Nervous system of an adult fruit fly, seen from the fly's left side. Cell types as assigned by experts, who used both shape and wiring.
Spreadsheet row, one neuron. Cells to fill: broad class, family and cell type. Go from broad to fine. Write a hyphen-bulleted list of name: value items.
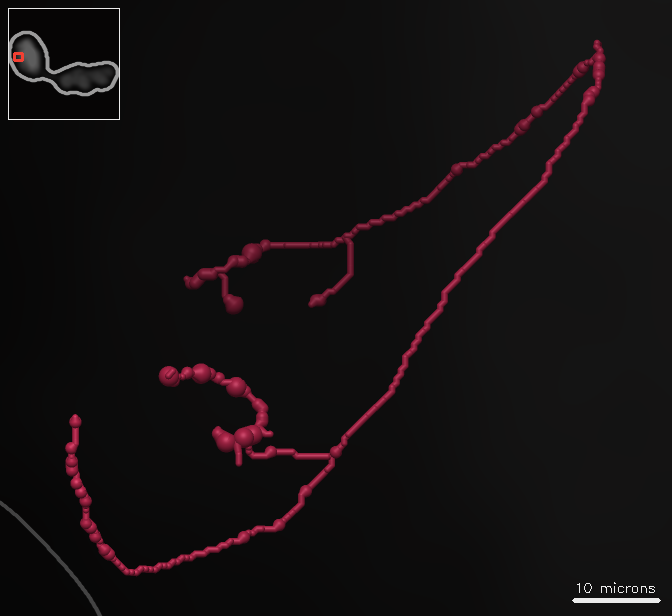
- broad class: sensory neuron entering the brain
- family: class olfactory
- cell type: ORN_VM2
